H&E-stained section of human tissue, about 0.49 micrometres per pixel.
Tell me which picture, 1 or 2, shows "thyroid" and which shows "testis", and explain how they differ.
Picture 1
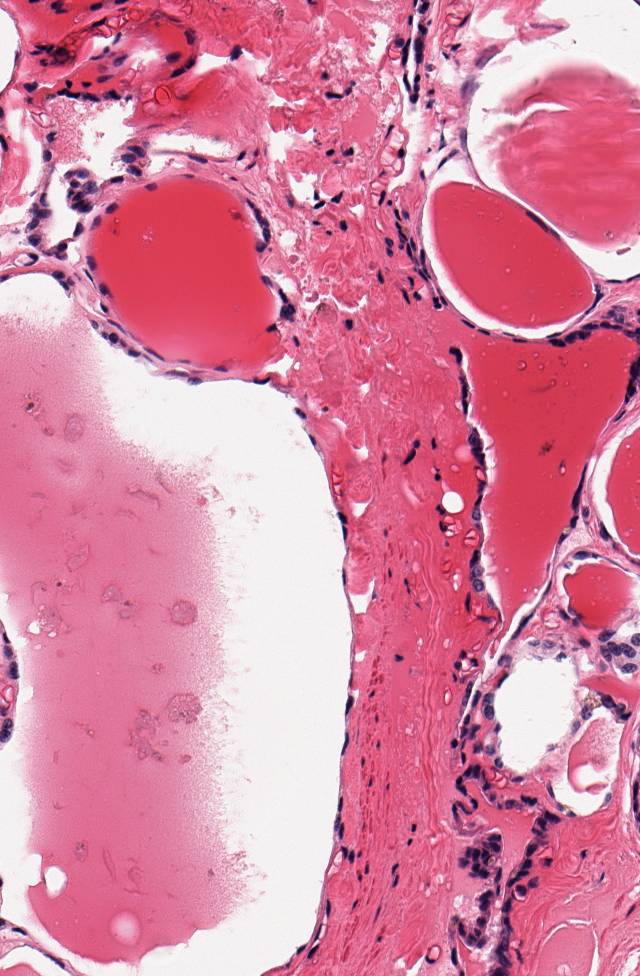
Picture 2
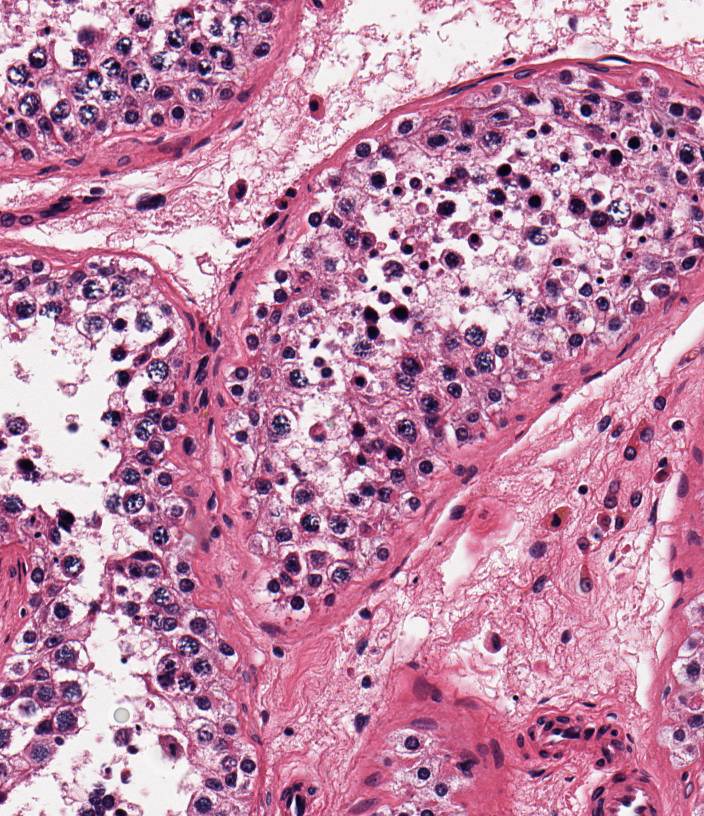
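The thyroid is picture 1 and the testis picture 2. The thyroid consists mostly of dilated, rounded to irregular spaces filled with homogeneous eosinophilic material, separated by fibrous septa and lined by a single layer of flattened to low cuboidal cells with small dark nuclei. By contrast, the testis shows rounded tubular cross-sections, the largest central, separated by loose stroma and filled with many layers of round cells, many with large round nuclei and coarse clumped chromatin.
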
